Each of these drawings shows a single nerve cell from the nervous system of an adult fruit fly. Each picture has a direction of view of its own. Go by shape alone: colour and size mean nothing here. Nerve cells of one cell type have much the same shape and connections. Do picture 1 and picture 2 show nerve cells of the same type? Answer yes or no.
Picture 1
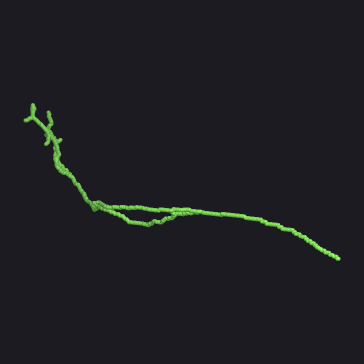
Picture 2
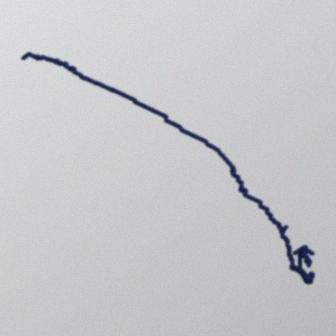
yes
